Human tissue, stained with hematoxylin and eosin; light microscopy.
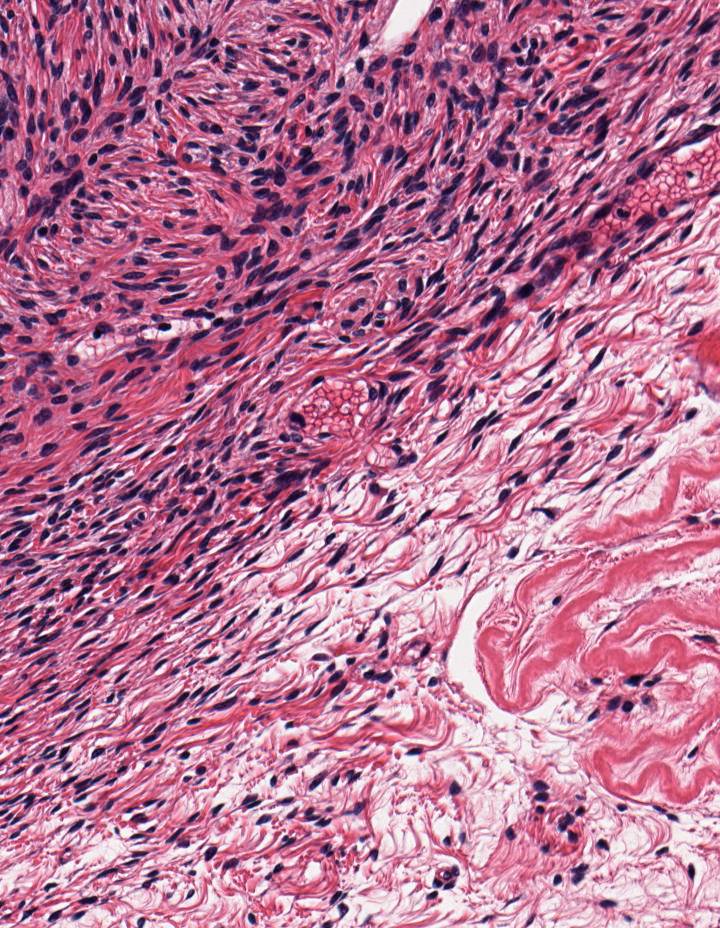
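Ovary. Spindle cells crowd the upper and left field, thinning out in the lower right, and swirl in whorled fascicles at the upper left. Note their elongated dark nuclei with tapered ends and pale pink cytoplasm with indistinct borders. Near the centre and upper right edge, small clusters of cells with bubbly, multivacuolated pale cytoplasm lie among them.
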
